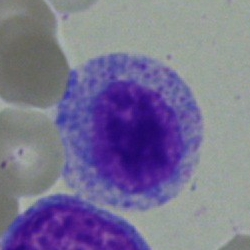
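Myelocyte in a stained bone marrow smear: a round cell with a smooth outline. You'll notice the nucleus is pushed off-centre toward the right. The cytoplasm has a pale blue-grey background, with plenty of purple granules scattered all through it.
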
